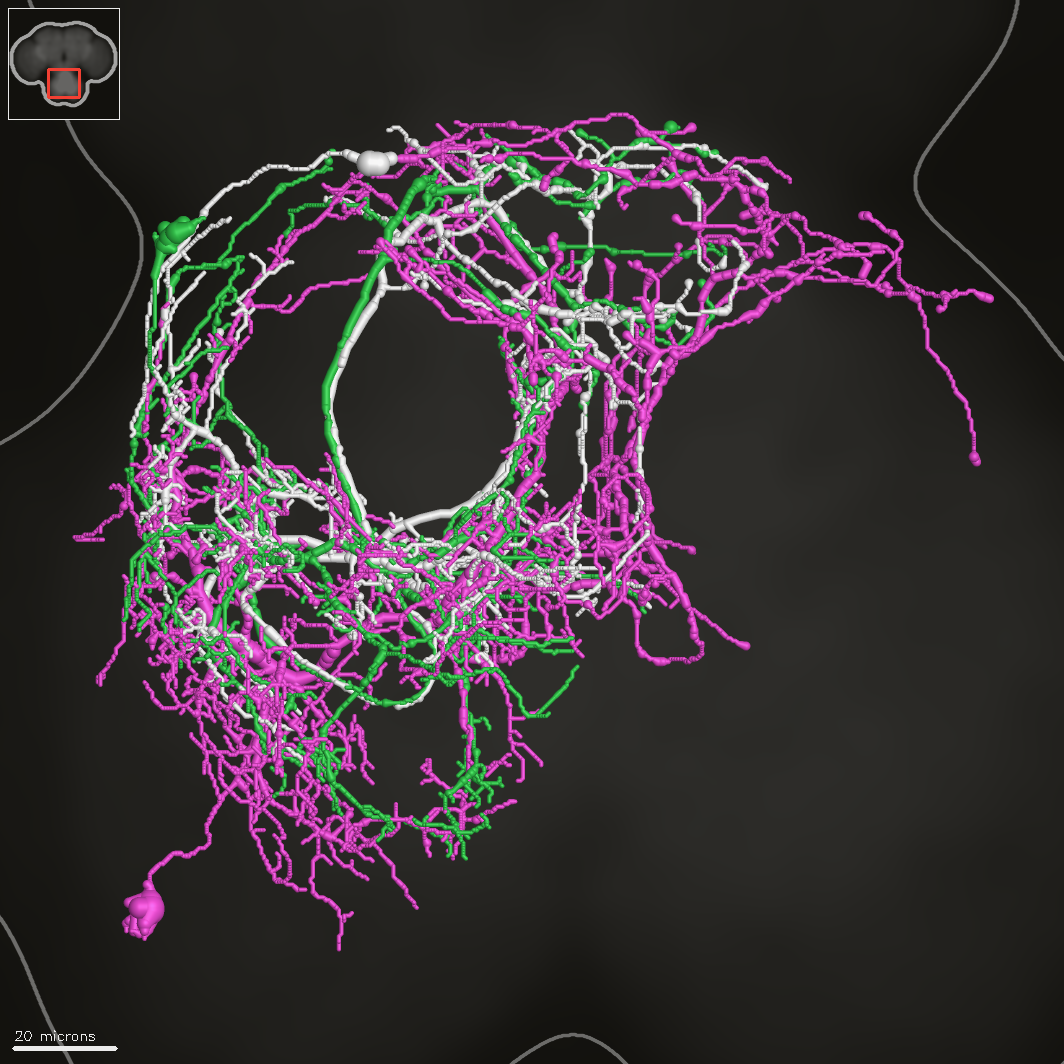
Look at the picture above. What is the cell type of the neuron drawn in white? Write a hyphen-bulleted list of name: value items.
- cell type: IN17A030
